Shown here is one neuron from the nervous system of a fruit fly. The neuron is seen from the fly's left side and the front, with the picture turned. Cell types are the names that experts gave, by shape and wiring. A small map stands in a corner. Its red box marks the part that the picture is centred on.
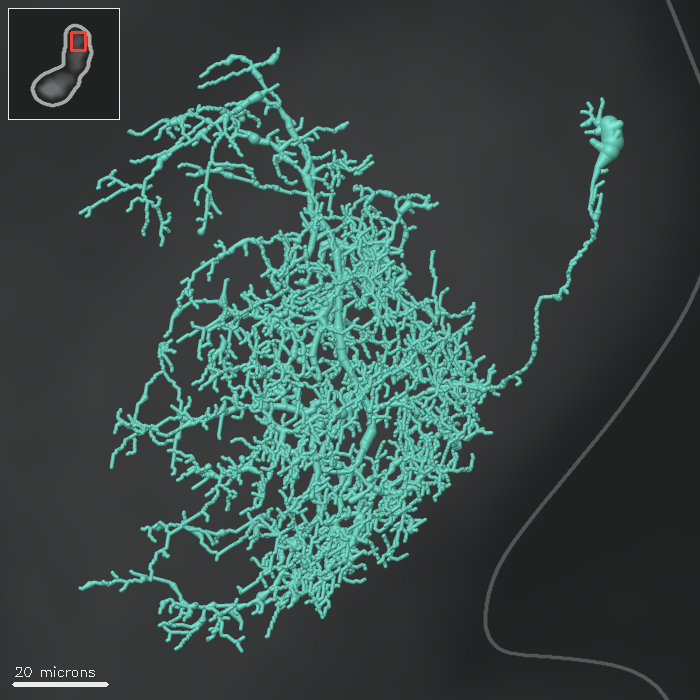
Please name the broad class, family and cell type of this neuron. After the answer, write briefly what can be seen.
Its broad class is nerve-cord intrinsic neuron. The family is hemilineage 13B. It is of cell type IN13B105. The cell body is at the upper right of the picture. By the scale bar it is about 130 microns tall in this view. The picture shows more than a hundred branch ends.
